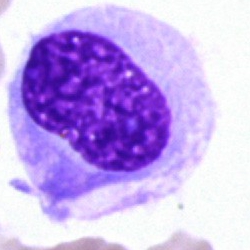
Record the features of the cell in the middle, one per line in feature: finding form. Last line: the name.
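Chromatin: coarse, clumped, dark purple with paler gaps between clumps
Cytoplasm: pale blue
Granules: none visible in the cytoplasm
Surroundings: edges of pinkish cells without nuclei at the bottom of the picture
Name: hairy cell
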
